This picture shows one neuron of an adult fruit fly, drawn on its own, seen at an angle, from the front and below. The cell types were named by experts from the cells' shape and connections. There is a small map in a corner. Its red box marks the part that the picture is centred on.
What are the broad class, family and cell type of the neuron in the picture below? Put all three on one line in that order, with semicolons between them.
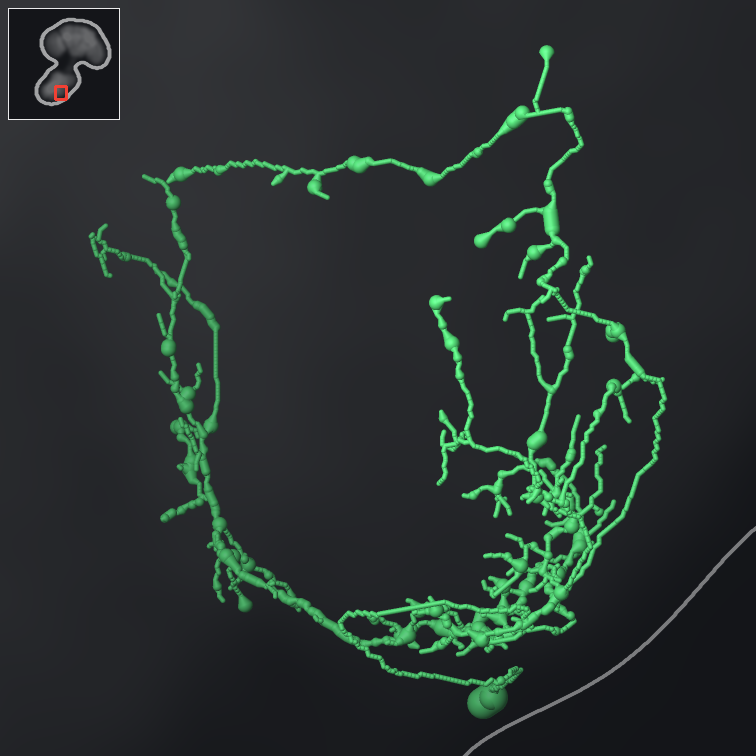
nerve-cord intrinsic neuron; hemilineage 01B; IN01B037_a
